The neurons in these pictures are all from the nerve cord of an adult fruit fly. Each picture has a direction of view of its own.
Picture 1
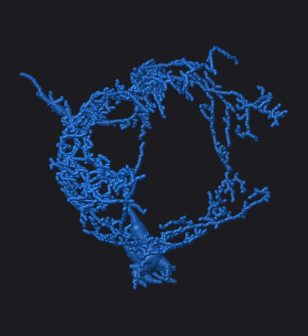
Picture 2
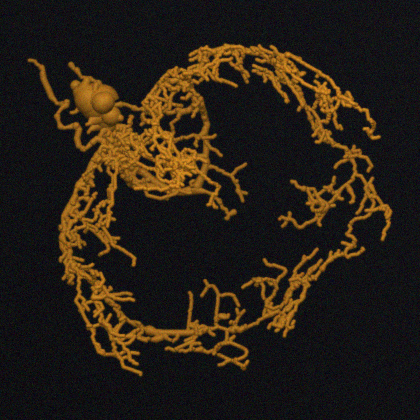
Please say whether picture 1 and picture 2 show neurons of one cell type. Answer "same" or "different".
same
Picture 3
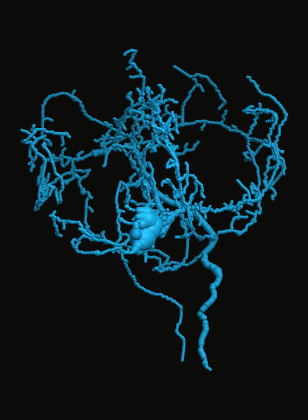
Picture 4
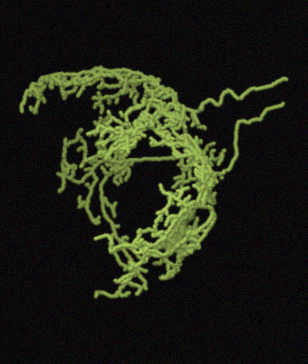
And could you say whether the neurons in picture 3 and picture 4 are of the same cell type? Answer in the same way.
different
